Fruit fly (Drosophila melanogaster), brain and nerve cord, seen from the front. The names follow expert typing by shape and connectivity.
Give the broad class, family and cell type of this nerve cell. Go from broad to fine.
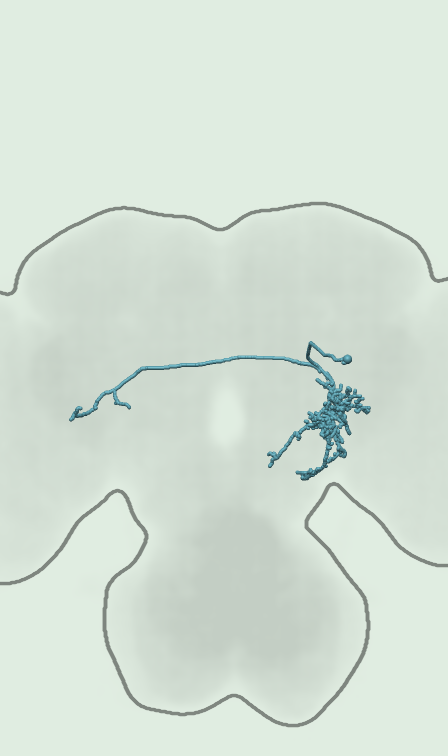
central-brain intrinsic neuron; hemilineage VLPa2; SAD014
